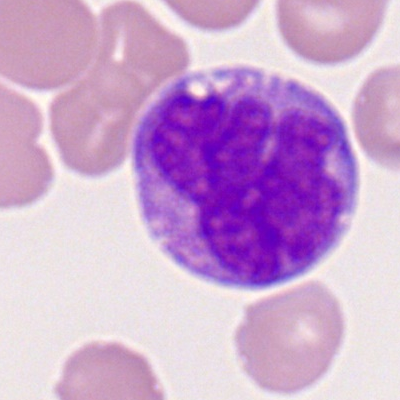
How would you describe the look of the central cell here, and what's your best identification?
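First I notice the nucleus, folded into several overlapping lobes. It fills most of the cell. In the cytoplasm I can make out fine pinkish granules, and near the top edge there are a few small clear vacuoles. I'd call this a monocyte.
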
